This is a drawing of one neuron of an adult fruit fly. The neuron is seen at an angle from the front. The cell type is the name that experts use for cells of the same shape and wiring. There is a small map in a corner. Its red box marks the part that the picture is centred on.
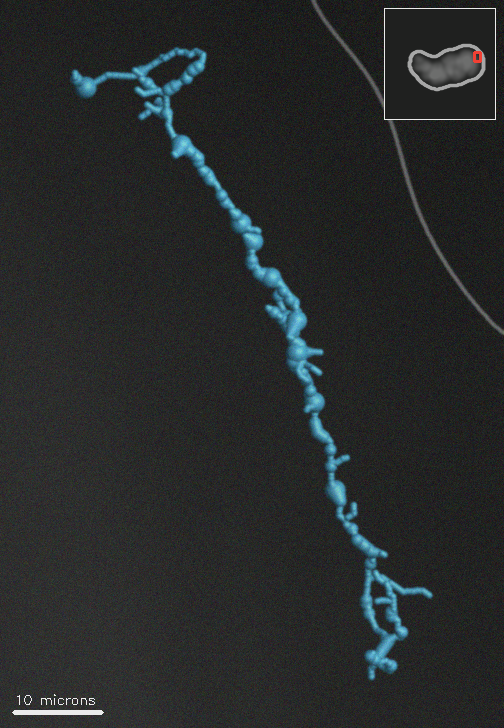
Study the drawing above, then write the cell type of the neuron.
Dm3c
